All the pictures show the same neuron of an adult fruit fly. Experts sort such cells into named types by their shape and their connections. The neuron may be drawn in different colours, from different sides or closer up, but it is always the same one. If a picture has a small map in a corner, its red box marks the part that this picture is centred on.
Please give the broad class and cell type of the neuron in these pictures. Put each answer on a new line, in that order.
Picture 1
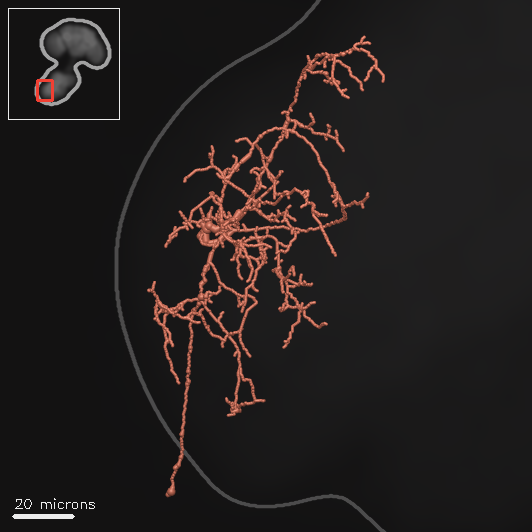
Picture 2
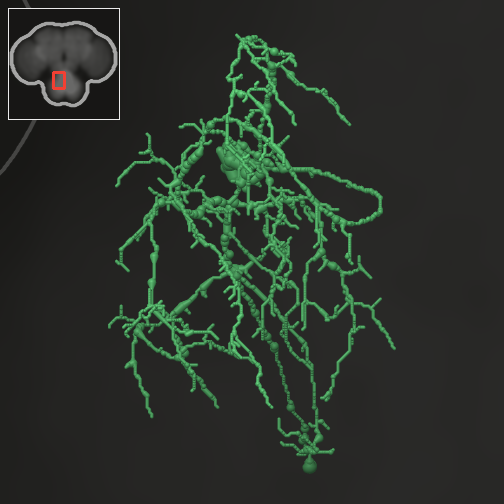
motor neuron of the nerve cord
Acc. tr flexor MN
